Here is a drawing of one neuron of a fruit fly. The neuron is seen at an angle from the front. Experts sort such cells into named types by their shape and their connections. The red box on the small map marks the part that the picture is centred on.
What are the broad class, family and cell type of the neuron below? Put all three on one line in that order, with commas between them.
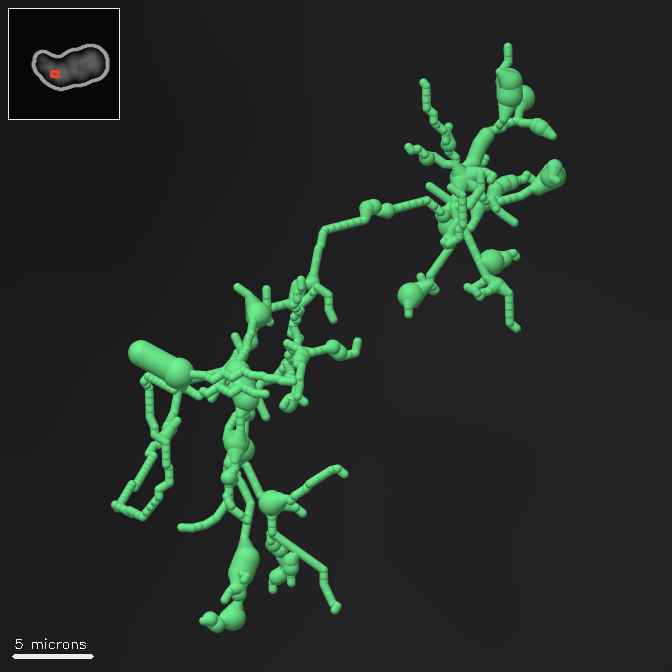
optic-lobe intrinsic neuron, Mi, Mi2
